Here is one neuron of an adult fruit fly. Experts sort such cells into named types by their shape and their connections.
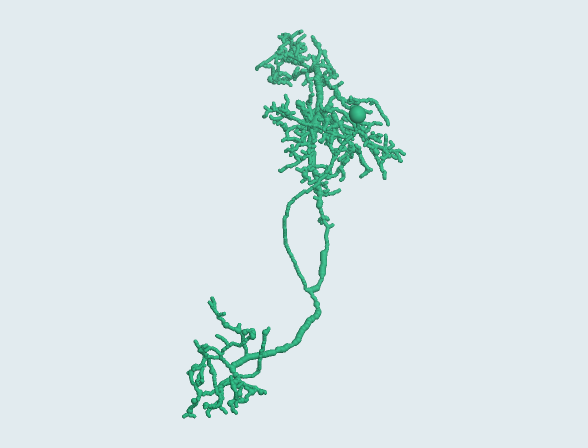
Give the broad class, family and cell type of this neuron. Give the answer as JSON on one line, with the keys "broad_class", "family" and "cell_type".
{"broad_class": "visual projection neuron", "family": "hemilineage VPNd1", "cell_type": "LPLC4"}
